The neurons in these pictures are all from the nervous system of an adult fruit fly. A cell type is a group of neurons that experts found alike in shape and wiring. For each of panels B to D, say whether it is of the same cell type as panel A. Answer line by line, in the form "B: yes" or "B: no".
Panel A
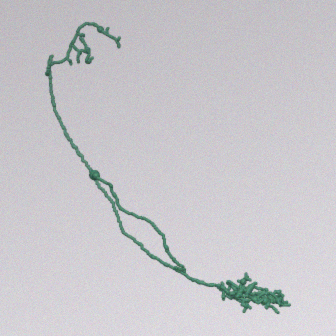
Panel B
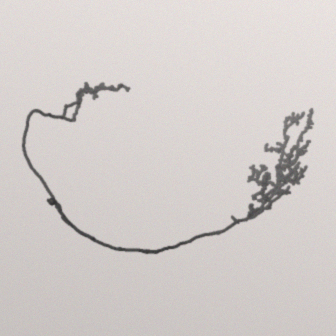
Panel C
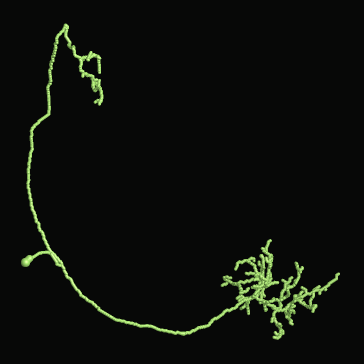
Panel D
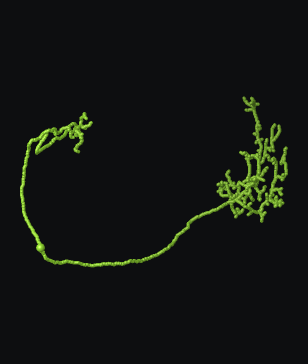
B: yes
C: no
D: no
